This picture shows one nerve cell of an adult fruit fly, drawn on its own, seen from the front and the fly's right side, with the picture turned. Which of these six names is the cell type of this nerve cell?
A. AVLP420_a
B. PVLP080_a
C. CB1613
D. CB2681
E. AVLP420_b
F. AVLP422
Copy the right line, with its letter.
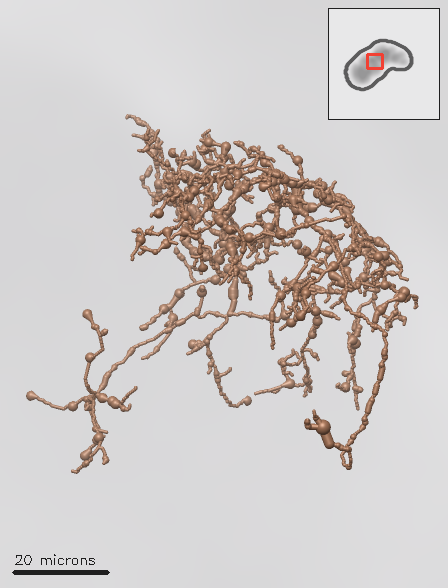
B. PVLP080_a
